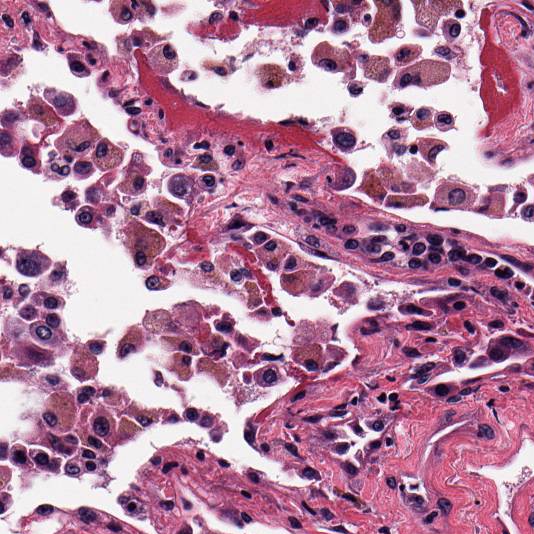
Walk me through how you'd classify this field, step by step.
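Alveolus. Irregular branching strands of tissue separate wide white spaces.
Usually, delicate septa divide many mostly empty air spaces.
Large rounded cells with abundant golden-brown granular cytoplasm lie loose in clusters within the spaces, mostly left and upper field.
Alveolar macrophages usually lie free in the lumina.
Lower right corner: dense pink collagen fibres with a wavy course.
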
